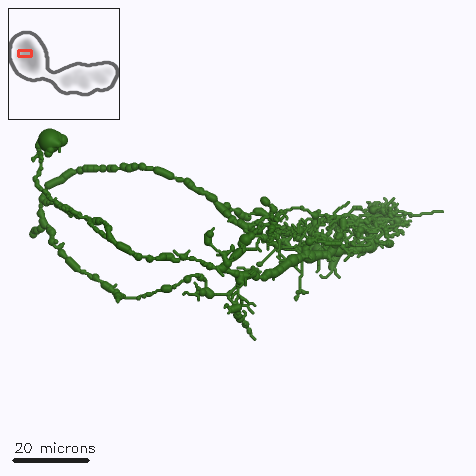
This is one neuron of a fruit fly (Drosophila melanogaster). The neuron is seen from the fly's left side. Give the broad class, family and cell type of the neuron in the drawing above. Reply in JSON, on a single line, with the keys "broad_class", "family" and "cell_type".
{"broad_class": "central-brain intrinsic neuron", "family": "hemilineage VLPa1_lateral", "cell_type": "AVLP282"}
